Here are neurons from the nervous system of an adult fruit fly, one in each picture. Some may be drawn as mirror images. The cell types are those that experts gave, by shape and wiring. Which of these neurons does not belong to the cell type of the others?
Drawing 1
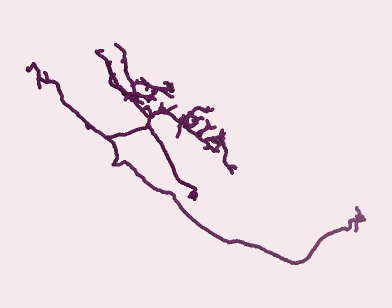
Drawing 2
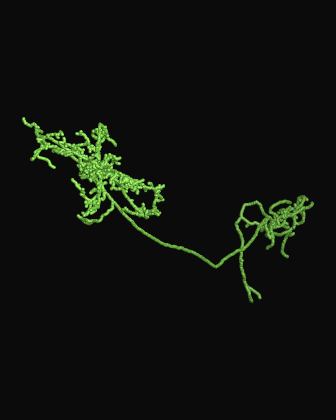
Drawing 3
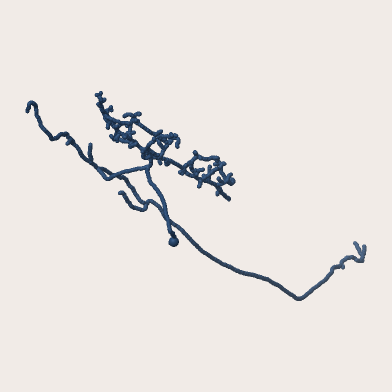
2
